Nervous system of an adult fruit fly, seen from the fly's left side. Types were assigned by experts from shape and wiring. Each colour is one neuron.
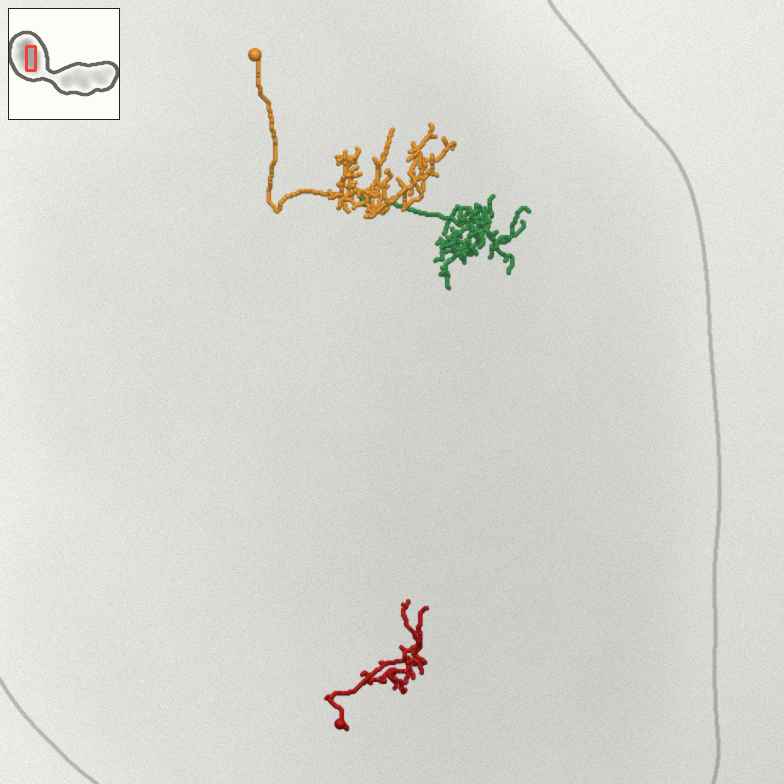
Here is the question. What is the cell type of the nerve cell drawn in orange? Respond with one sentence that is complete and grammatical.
This nerve cell is categorized as cell type Mi17.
